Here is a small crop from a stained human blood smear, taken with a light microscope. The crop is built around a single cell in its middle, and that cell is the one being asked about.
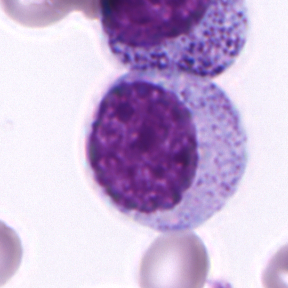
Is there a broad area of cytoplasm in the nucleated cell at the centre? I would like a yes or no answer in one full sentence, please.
Yes, the cytoplasm forms a broad area around its nucleus.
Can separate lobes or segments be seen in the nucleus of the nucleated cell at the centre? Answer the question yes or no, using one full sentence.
No, the nucleus of this cell is one compact round, oval or kidney-shaped mass.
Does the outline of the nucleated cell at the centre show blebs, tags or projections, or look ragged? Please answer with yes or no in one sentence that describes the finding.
No, along its edge the cell is smooth rather than rough.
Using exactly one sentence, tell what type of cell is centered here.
What sits at the centre of this crop is a myelocyte.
